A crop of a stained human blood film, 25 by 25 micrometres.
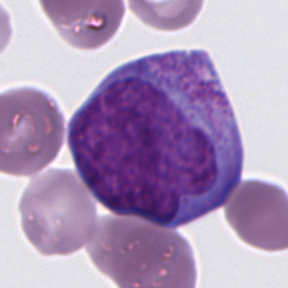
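Atypical promyelocyte, about 16 micrometres across, at the centre of a stained smear of human peripheral blood. Its chromatin strikes me as finely granular and evenly spread, without coarse dark clumps. I see the cytoplasm forming a broad crescent on the upper right side of the nucleus. It is pale blue, deepening to a darker blue at the cell edge. Fine reddish-purple granules are scattered through it, and they look thickest toward the upper right.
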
